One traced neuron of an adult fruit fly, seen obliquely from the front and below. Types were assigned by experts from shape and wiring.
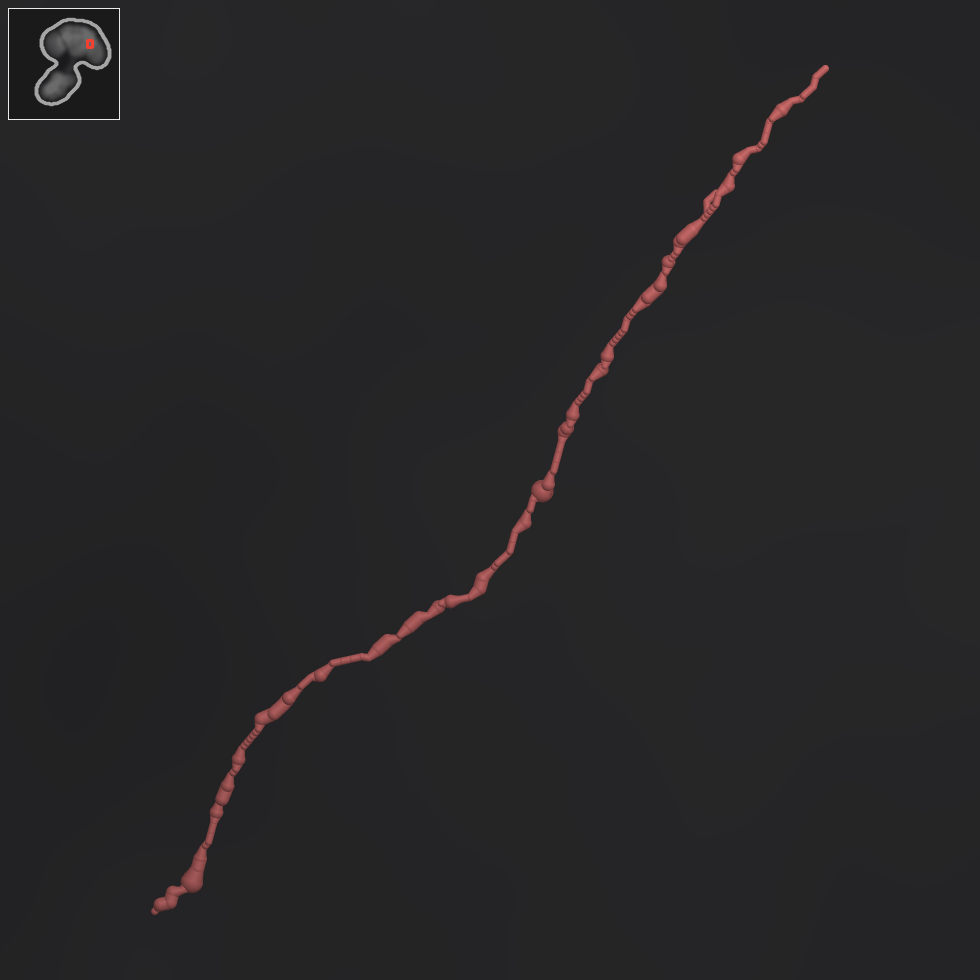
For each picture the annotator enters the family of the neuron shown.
class mechanosensory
